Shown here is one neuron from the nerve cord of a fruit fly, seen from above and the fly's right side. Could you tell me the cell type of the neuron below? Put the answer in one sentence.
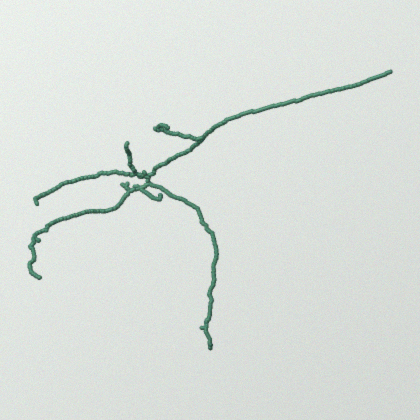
The cell type is SNxx29.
